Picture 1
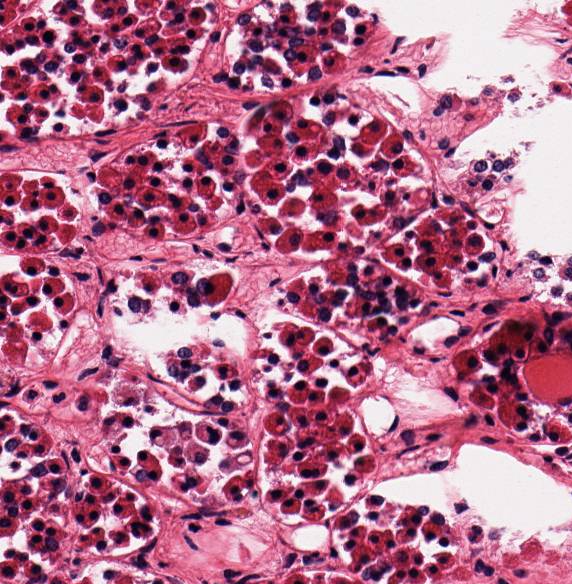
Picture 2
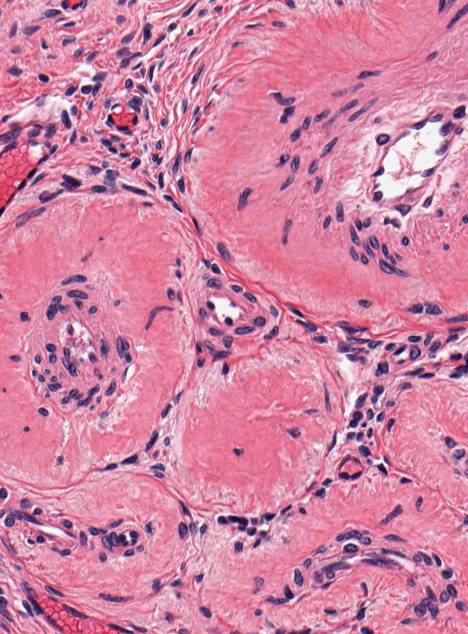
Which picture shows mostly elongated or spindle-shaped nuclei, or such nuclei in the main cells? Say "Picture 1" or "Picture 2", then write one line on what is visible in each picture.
Picture 2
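What picture 1 shows: The nest cells each have a single round, dark-staining nucleus.
What picture 2 shows: Nuclei inside the pink nodules are sparse, elongated and dark.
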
